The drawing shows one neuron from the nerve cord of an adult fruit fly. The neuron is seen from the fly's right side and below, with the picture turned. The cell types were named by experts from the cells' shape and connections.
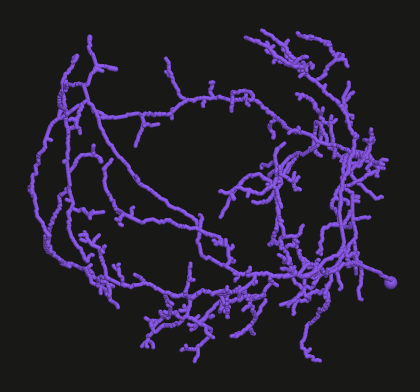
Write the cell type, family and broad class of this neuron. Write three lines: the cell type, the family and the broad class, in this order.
IN04B050
hemilineage 04B
nerve-cord intrinsic neuron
